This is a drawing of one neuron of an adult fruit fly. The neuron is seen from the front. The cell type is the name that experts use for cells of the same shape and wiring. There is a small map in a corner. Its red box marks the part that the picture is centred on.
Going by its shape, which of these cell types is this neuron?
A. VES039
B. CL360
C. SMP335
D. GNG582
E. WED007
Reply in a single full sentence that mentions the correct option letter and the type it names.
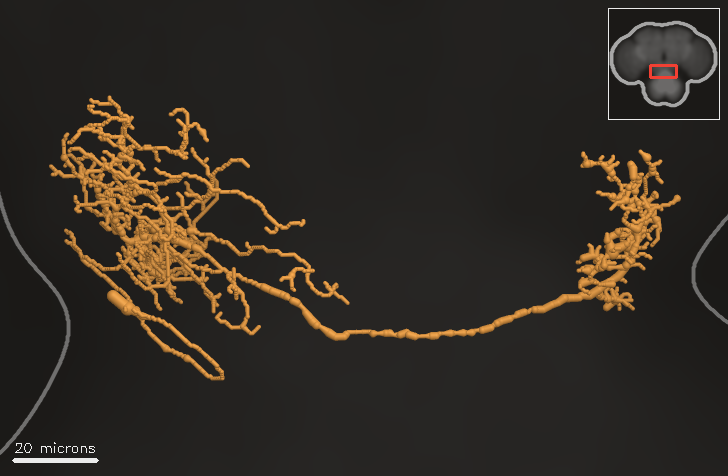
The cell type matching the neuron is GNG582, which option D provides.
